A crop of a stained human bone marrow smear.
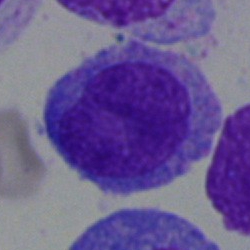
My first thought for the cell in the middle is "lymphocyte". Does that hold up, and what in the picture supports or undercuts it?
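This is not a lymphocyte; the cell is a blast. First point, the chromatin: it is finely granular and fairly evenly stained purple.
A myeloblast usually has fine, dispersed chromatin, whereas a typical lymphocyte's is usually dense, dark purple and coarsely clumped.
On this point the cell sides with blast and against lymphocyte. Second point, the cytoplasm: it is a pale blue-lilac colour, and its rim is widest on the right side of the cell.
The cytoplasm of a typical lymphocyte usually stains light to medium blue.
The colour alone therefore does not rule out lymphocyte. Remaining points, taken as seen: the outline is roughly round, and no clear vacuoles are seen in the cytoplasm.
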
